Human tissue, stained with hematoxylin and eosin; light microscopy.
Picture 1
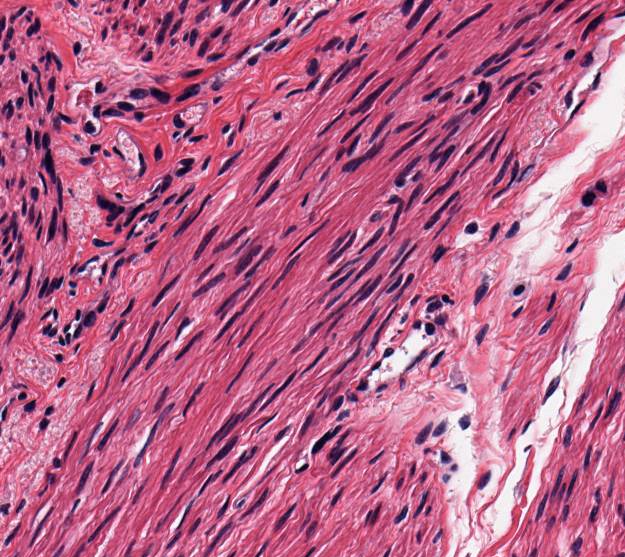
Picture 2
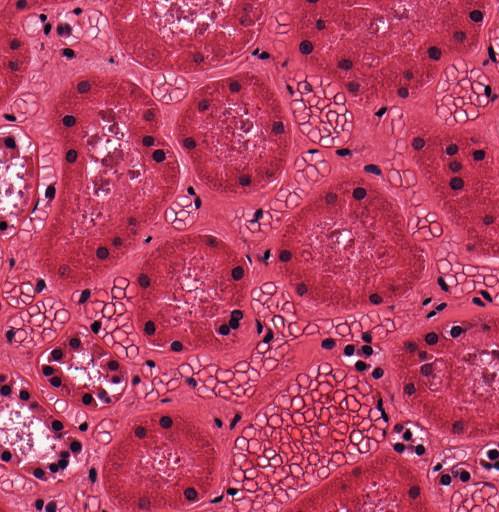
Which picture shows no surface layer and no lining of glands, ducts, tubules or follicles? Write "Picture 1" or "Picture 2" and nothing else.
Picture 1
